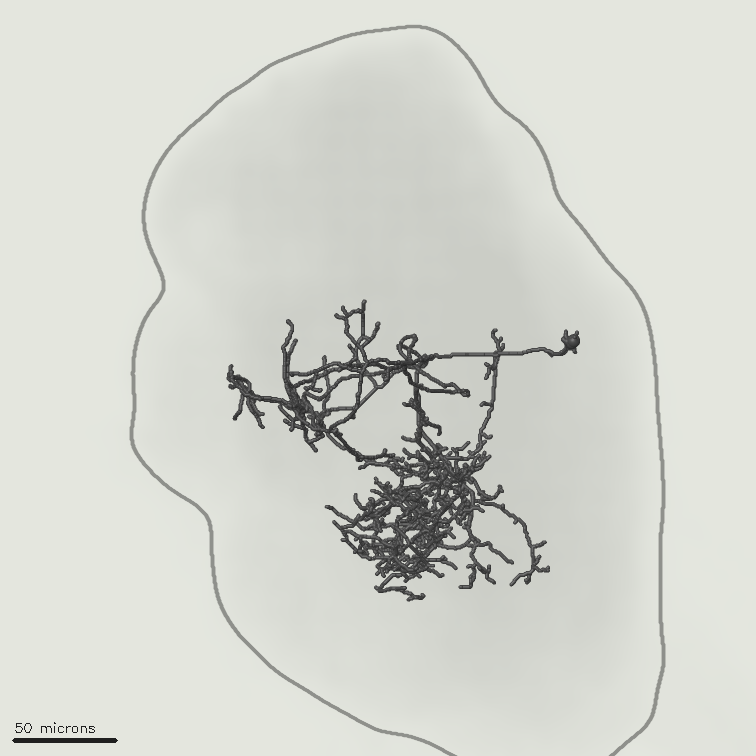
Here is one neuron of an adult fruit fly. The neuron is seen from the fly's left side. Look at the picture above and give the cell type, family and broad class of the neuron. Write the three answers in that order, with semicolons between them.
WED108; hemilineage VLPl&p2_posterior; central-brain intrinsic neuron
